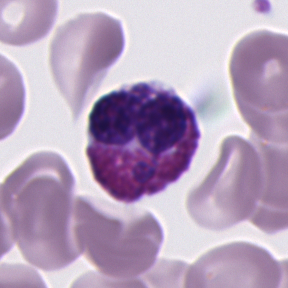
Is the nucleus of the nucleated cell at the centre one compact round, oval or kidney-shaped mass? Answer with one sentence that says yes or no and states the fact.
No, the cell's nucleus is segmented into two or more lobes.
